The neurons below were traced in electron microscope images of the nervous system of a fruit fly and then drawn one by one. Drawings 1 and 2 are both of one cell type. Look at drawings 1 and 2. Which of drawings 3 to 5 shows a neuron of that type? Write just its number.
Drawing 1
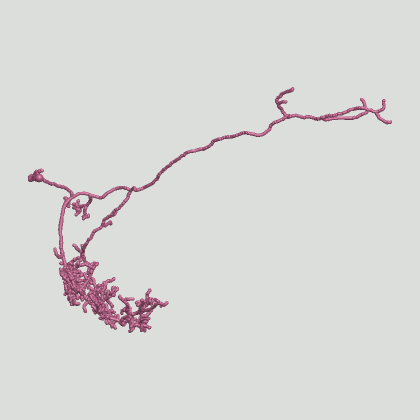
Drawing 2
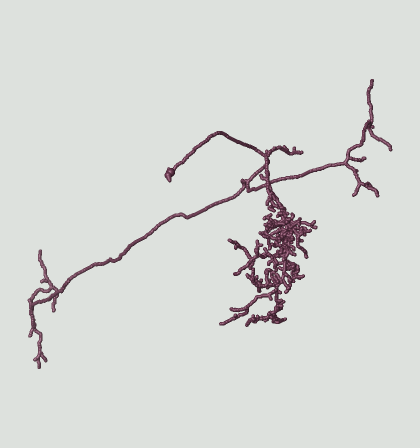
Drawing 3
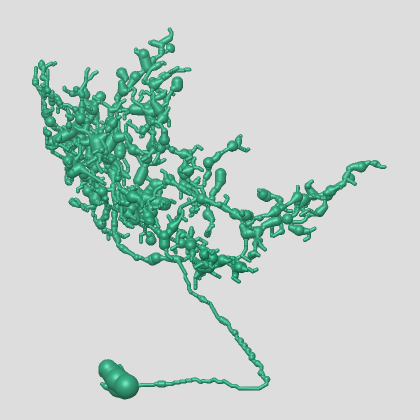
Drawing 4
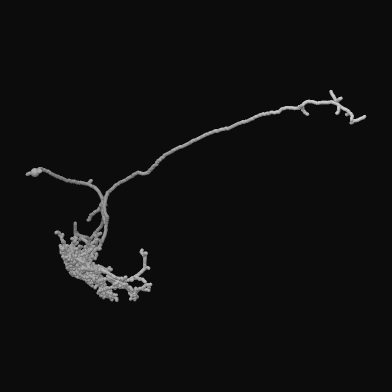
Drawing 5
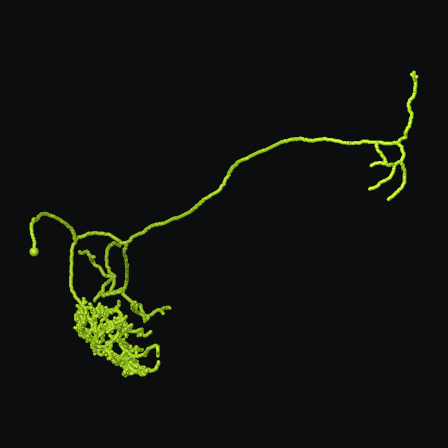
4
